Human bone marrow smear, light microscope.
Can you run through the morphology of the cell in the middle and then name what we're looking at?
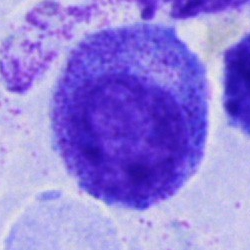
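The cell has a smooth, round outline with no projections standing out from its surface. Fine dark purple granules stipple the entire cell, the area over the nucleus included. A pale cell without a nucleus lies against its lower left edge. This is a promyelocyte.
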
